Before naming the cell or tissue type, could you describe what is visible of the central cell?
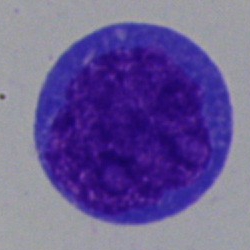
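The nucleus occupies most of the cell. Its chromatin is finely granular, not coarsely clumped. The cytoplasm is deep blue, its rim widest on the upper right side. The cell is a blast.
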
